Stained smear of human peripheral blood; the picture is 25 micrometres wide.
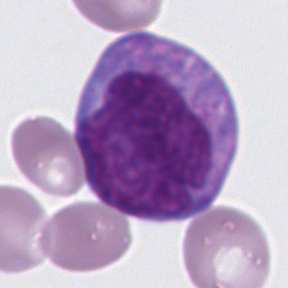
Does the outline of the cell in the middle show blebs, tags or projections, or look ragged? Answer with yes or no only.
No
